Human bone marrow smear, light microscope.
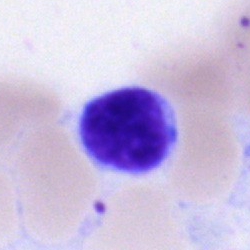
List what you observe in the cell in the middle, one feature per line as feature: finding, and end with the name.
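Outline: roughly round
Nucleus: fills almost whole cell
Cytoplasm: very thin pale blue rim, mainly right edge
Chromatin: dense, dark purple throughout
Name: lymphocyte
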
